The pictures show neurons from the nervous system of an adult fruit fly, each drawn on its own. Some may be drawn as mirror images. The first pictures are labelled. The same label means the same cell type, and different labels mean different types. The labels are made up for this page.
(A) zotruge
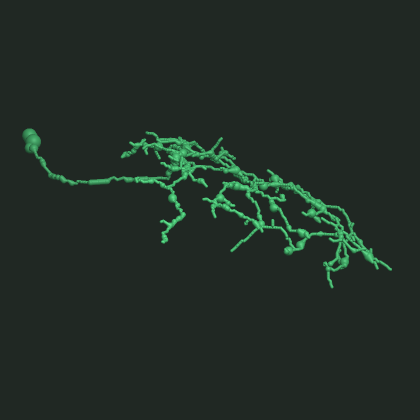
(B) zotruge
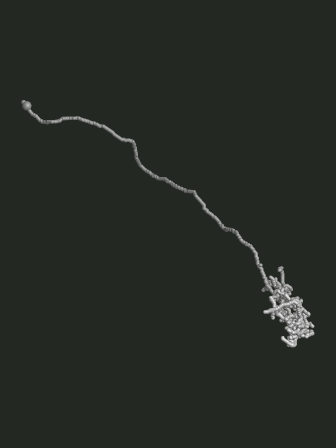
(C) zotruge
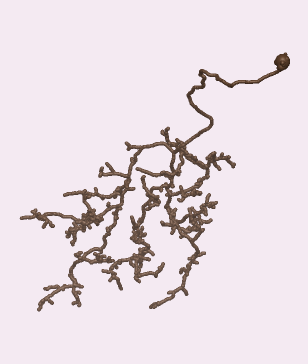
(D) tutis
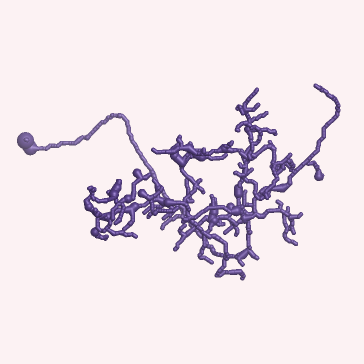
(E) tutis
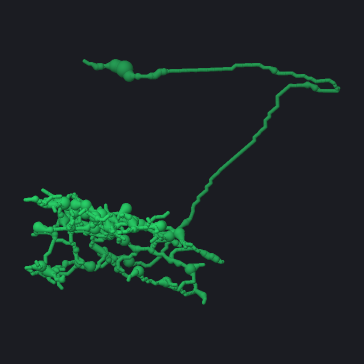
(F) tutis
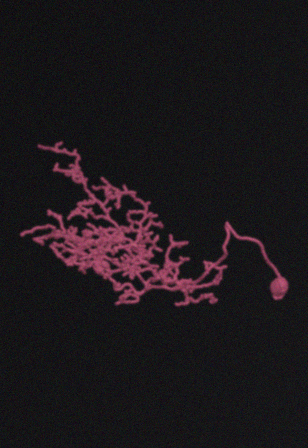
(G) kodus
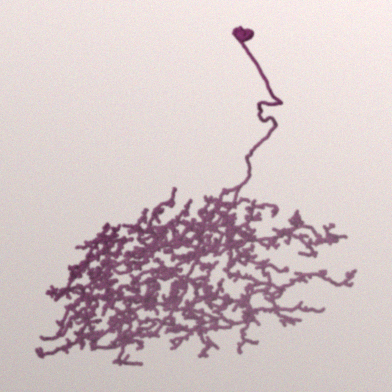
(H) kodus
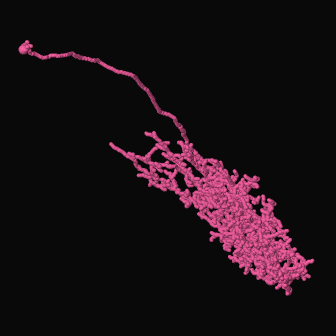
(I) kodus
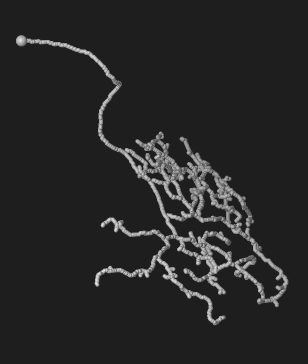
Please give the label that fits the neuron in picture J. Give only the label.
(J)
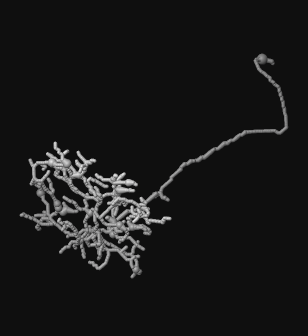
tutis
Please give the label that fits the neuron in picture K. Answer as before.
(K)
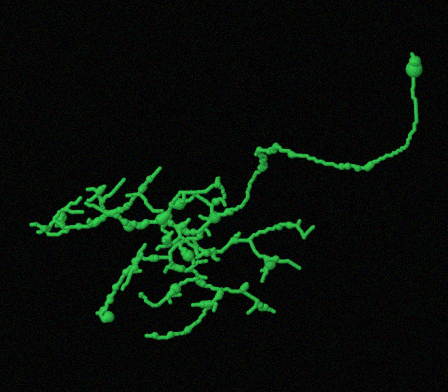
zotruge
